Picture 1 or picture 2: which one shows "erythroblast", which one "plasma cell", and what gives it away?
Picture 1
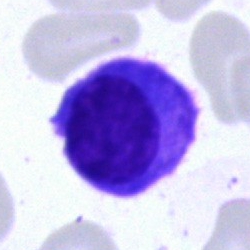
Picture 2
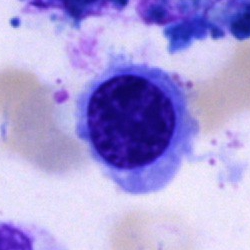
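Which is which: plasma cell in picture 1, erythroblast in picture 2. Position of the nucleus: in the plasma cell it sits off-centre, toward the left, so the cytoplasm forms a moderate rim that is widest on the right side.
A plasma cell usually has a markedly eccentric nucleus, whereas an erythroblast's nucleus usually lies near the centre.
Cytoplasm colour: deep blue in the plasma cell, medium blue in the erythroblast.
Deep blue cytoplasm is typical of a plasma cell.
Chromatin: dark purple in both, densely stained in the plasma cell and mottled with small clumps in the erythroblast. Granules: none are visible in the cytoplasm of either cell. Edge: the plasma cell is roughly round with small irregular bumps, and the erythroblast likewise has an irregular margin with small bumps.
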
